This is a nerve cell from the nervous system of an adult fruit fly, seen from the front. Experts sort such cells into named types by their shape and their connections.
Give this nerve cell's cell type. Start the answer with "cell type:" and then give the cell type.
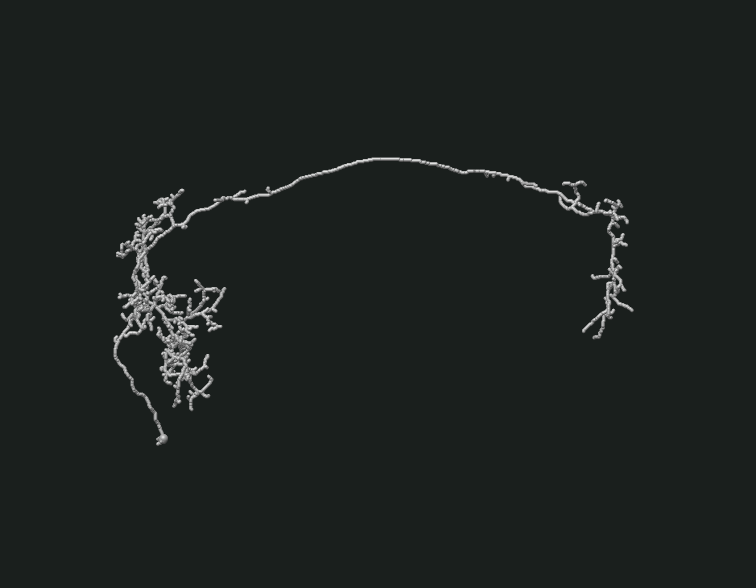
cell type: AVLP338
